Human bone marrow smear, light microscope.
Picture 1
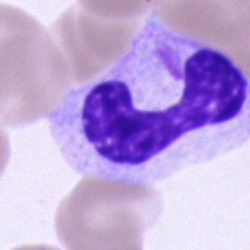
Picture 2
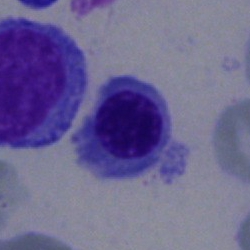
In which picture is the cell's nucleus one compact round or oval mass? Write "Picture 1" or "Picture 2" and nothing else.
Picture 2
